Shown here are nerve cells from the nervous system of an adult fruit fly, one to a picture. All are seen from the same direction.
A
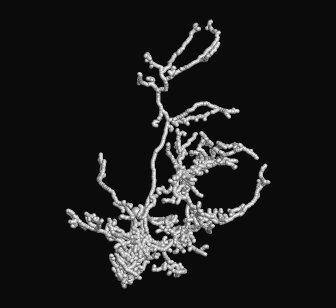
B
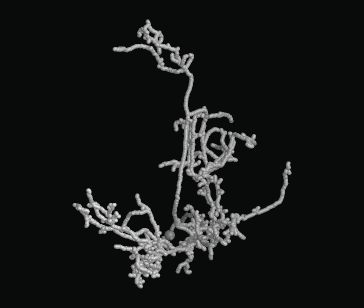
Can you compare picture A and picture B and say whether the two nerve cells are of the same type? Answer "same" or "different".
different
